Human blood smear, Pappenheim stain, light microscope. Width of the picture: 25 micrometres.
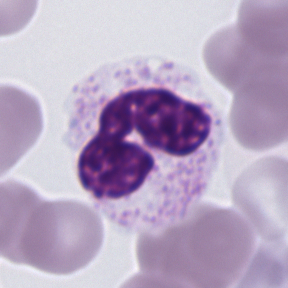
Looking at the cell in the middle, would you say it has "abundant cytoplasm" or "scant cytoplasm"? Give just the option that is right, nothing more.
Abundant cytoplasm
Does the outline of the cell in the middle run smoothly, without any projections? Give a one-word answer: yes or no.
Yes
